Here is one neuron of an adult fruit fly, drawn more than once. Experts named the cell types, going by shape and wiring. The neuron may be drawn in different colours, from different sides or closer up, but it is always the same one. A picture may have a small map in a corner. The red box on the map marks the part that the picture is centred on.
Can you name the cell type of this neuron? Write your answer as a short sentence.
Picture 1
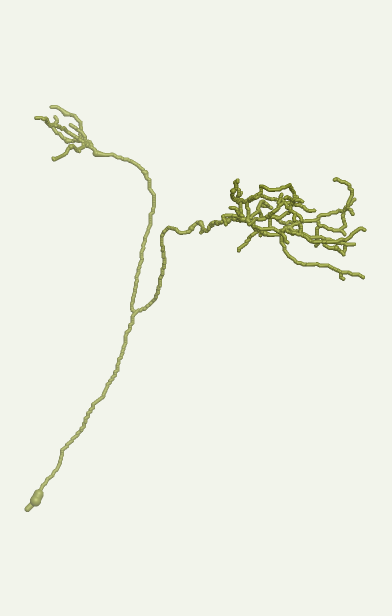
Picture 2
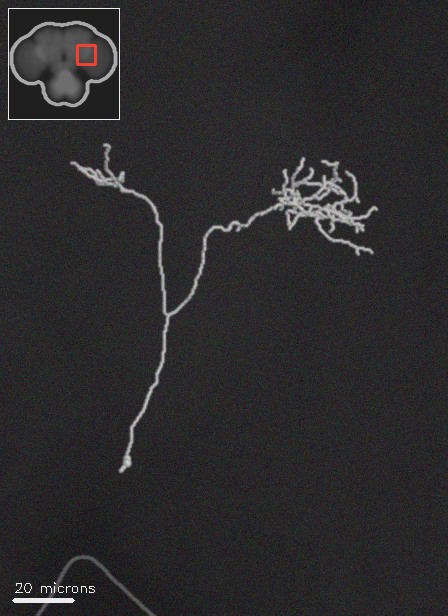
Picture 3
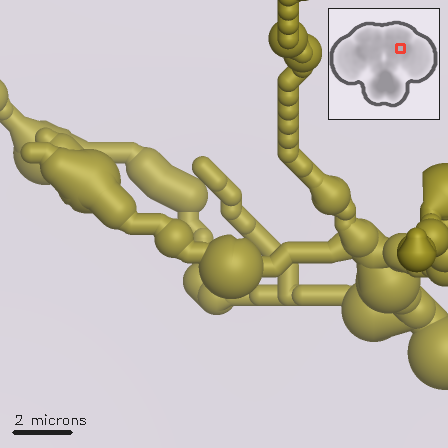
The cell type is LC13.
